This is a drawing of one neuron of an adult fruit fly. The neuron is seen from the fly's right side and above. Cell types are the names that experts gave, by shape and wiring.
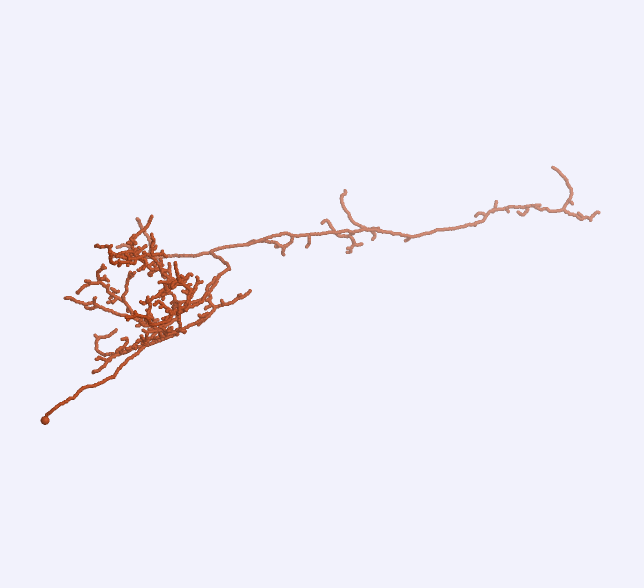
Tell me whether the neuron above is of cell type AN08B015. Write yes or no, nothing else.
no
